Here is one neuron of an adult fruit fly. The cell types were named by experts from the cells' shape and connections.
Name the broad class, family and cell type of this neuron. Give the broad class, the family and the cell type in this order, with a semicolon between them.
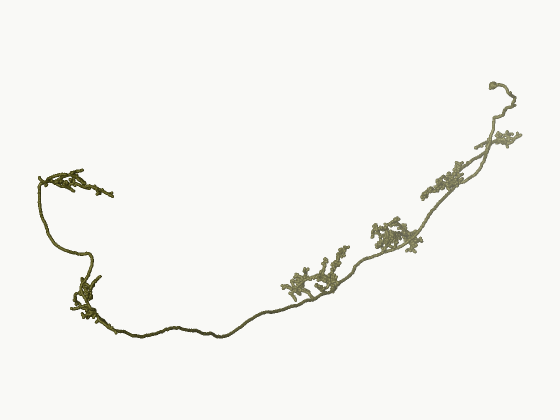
ascending neuron; hemilineage 09B; AN09B034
